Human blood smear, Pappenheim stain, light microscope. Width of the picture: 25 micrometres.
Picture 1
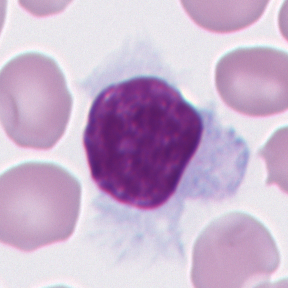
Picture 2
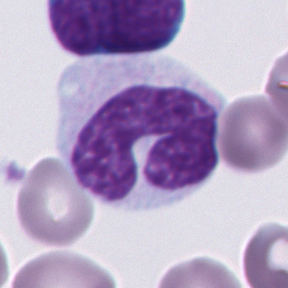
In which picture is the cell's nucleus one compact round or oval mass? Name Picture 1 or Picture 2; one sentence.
The compact round or oval nucleus is that of the cell in Picture 1.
